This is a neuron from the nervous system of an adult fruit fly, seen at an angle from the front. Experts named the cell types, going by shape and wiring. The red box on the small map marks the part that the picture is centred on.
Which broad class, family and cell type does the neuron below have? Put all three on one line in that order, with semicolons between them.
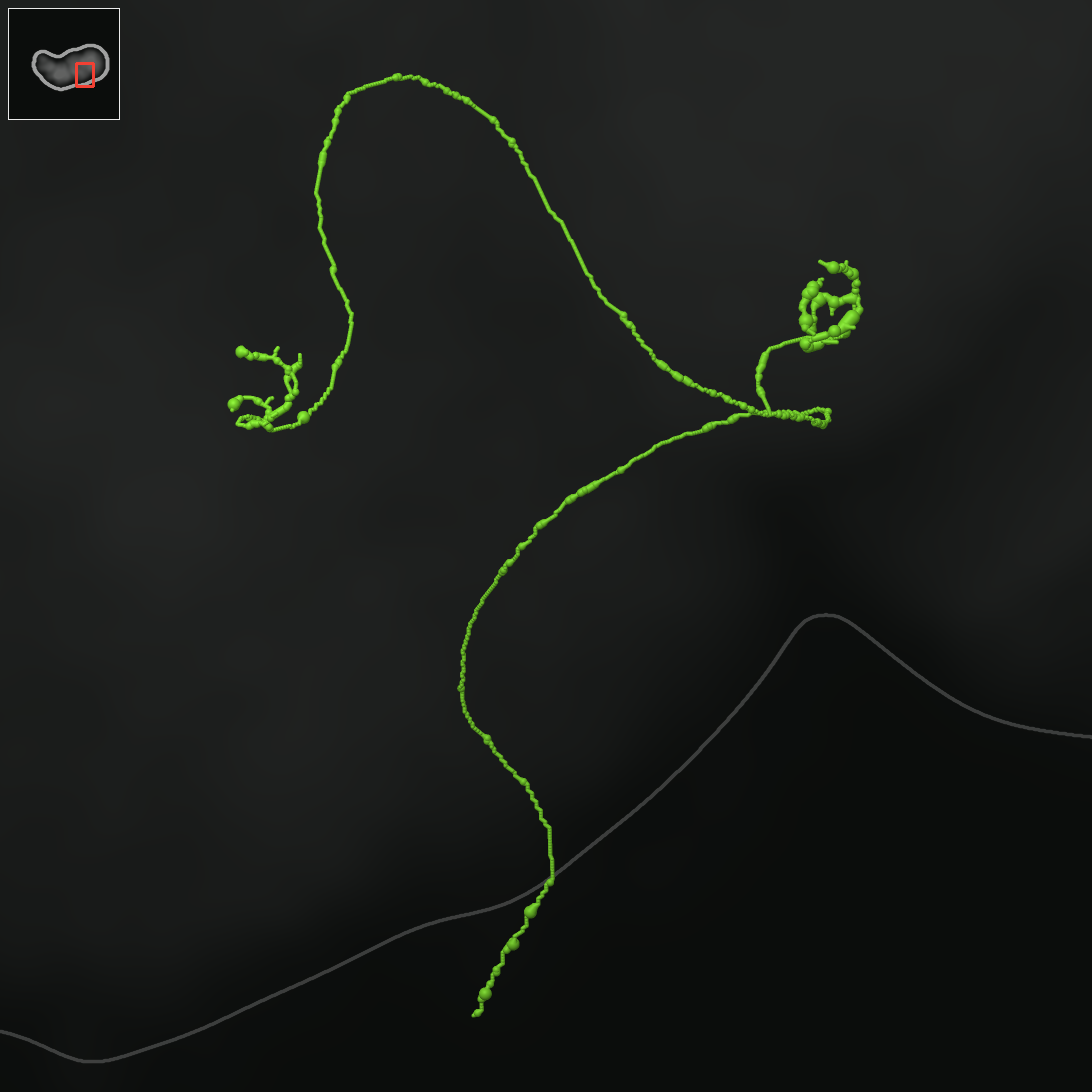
sensory neuron entering the brain; class olfactory; ORN_VC2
